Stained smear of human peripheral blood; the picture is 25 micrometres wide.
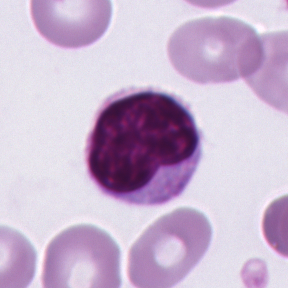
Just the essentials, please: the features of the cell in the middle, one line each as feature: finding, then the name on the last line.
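Position: nucleus toward upper left of cell
Notch: on lower right side of nucleus
Size: nucleus about 10 by 8 micrometres
Proportion: nucleus about 70% of cell area
Chromatin: coarse and clumped
Cytoplasm: widest at lower right, below notch
Name: large granular lymphocyte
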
